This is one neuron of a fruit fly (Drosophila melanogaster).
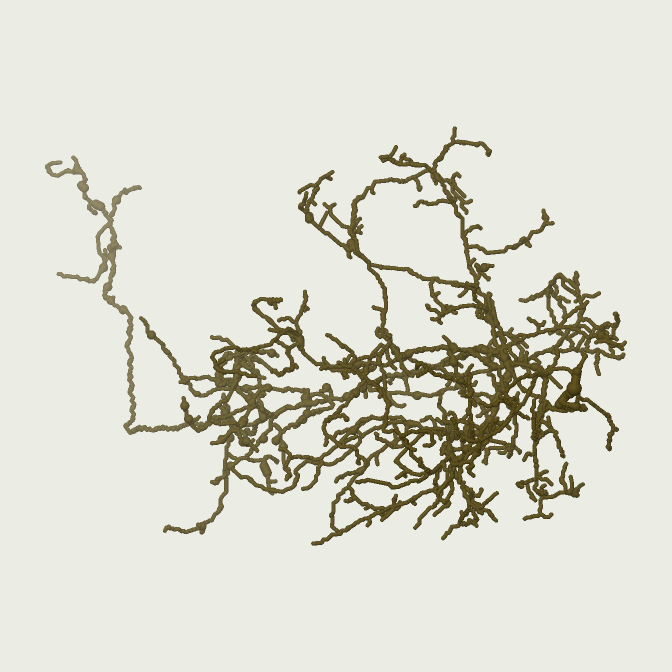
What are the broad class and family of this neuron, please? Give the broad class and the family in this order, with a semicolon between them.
central-brain intrinsic neuron; hemilineage VLPl2_medial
